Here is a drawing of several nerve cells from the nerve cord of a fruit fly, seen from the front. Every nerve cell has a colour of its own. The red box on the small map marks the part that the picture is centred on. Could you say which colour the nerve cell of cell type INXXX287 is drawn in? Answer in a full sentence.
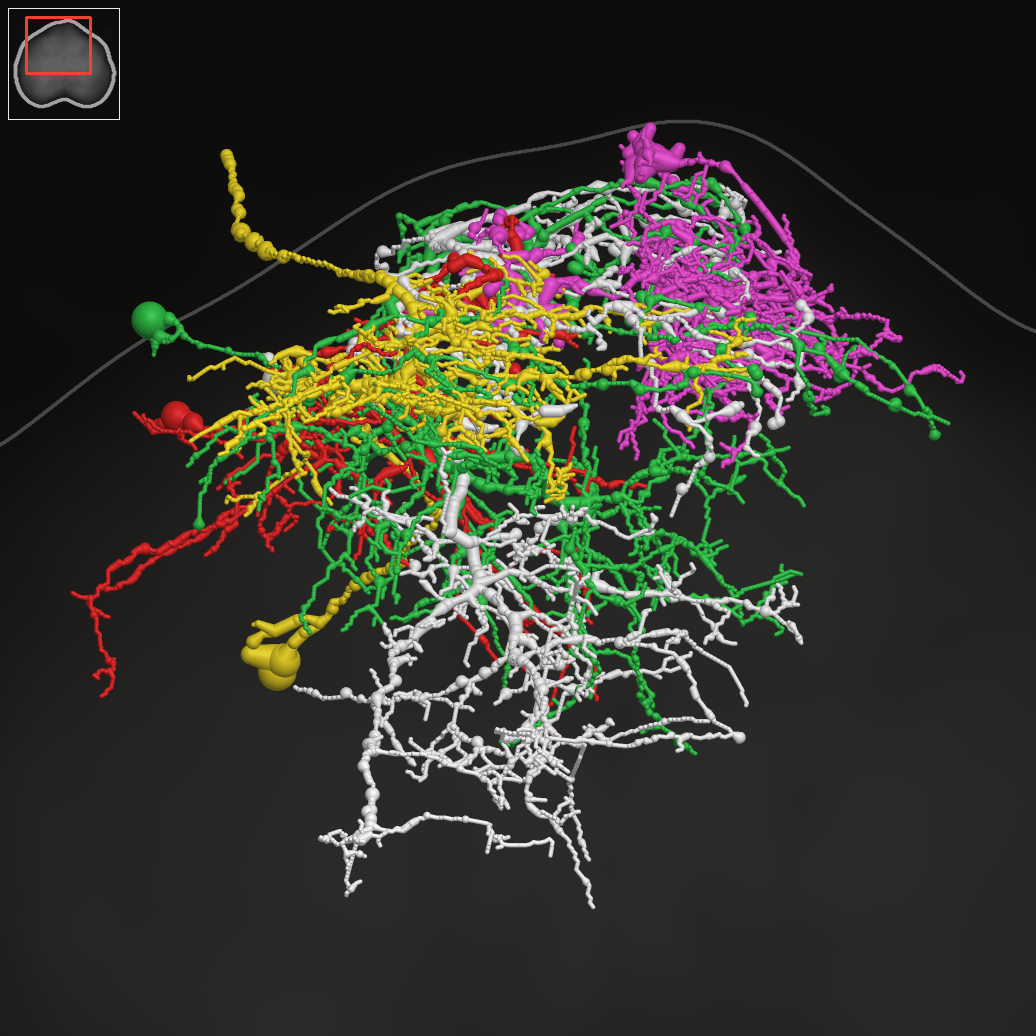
The colour is magenta.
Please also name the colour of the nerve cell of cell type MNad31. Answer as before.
The colour is yellow.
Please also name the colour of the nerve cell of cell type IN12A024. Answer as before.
The colour is green.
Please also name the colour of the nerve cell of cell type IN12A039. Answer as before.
The colour is red.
